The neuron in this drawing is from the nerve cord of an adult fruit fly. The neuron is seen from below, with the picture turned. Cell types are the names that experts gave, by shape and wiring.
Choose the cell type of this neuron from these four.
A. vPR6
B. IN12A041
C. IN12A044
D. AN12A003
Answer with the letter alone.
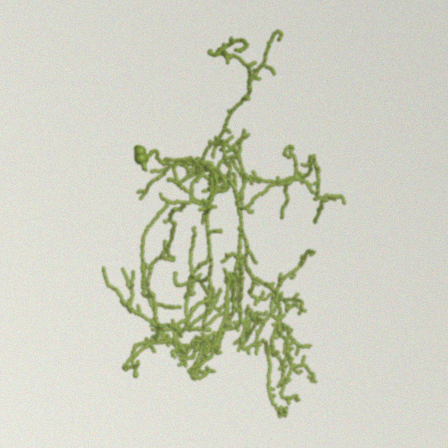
B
